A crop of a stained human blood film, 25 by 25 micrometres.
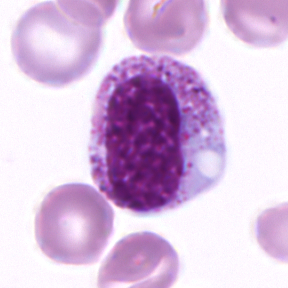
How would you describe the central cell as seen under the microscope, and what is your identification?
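Checking the chromatin first, it is dark purple and coarsely clumped. Next, the cytoplasm holds small scattered reddish-purple granules, some of which also lie over the nucleus. Finally, one round clear vacuole sits in the lower right cytoplasm. The cell is a metamyelocyte.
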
